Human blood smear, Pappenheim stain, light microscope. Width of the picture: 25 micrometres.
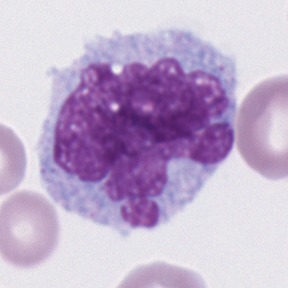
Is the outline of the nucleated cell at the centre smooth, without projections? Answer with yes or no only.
No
